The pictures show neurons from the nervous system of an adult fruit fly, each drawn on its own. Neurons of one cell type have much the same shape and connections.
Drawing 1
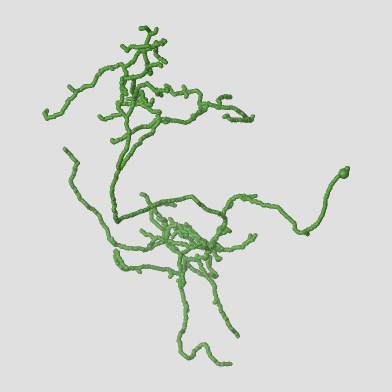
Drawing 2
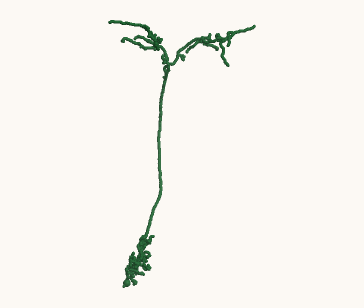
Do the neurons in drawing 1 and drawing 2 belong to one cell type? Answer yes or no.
no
